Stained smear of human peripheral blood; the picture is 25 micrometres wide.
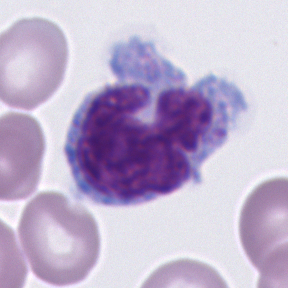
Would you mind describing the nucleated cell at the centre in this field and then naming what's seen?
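Nucleus folded on itself; notch opens toward top of cell. Cytoplasm pale greyish blue. Thin rim at lower left, broadest at upper right. At most a faint fine pinkish dust; no coarse granules. Cell: monocyte.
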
